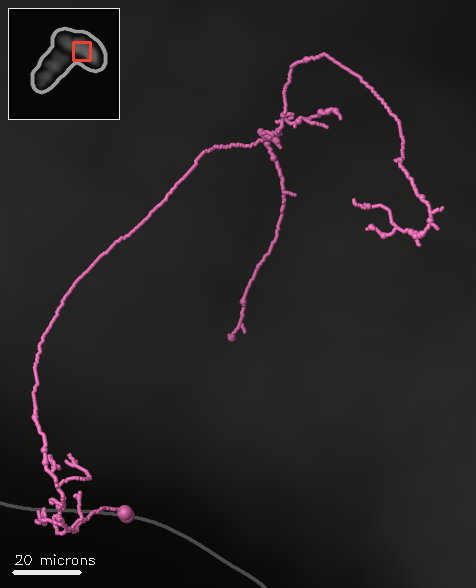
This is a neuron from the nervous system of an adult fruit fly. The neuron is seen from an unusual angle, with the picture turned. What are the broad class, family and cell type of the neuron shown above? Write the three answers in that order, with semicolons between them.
central-brain intrinsic neuron; class Kenyon Cell; KCa'b'-m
